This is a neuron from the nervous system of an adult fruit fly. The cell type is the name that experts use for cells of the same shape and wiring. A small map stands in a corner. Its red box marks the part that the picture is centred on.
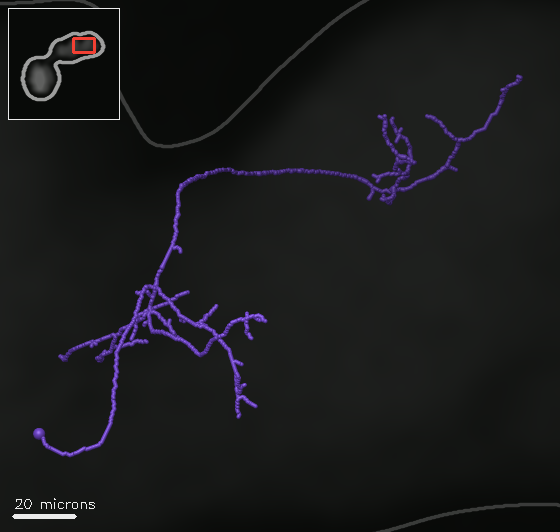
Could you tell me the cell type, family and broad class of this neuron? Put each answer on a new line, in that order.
IN01A082
hemilineage 01A
nerve-cord intrinsic neuron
